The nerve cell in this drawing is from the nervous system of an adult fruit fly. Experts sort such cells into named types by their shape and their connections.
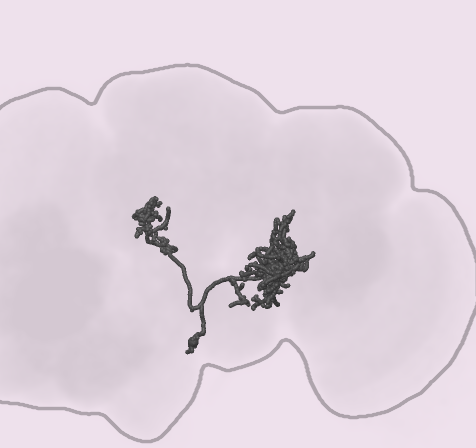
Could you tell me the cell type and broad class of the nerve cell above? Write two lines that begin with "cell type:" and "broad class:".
cell type: CB0121
broad class: central-brain intrinsic neuron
